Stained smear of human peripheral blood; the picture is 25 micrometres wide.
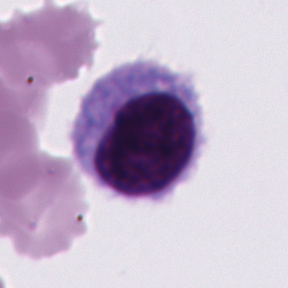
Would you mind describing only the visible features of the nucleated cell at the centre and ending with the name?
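Start with the whole cell: it is about 12 micrometres across, and fine, short hair-like projections fringe its surface. The nucleus is oval, about 10 by 8 micrometres, with a smooth, unindented contour, and it fills about 50% of the cell's area. It lies toward the lower right of the cell, while the widest band of cytoplasm is on the upper-left side of the nucleus. Its chromatin stains dark purple throughout. This is a hairy cell.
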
